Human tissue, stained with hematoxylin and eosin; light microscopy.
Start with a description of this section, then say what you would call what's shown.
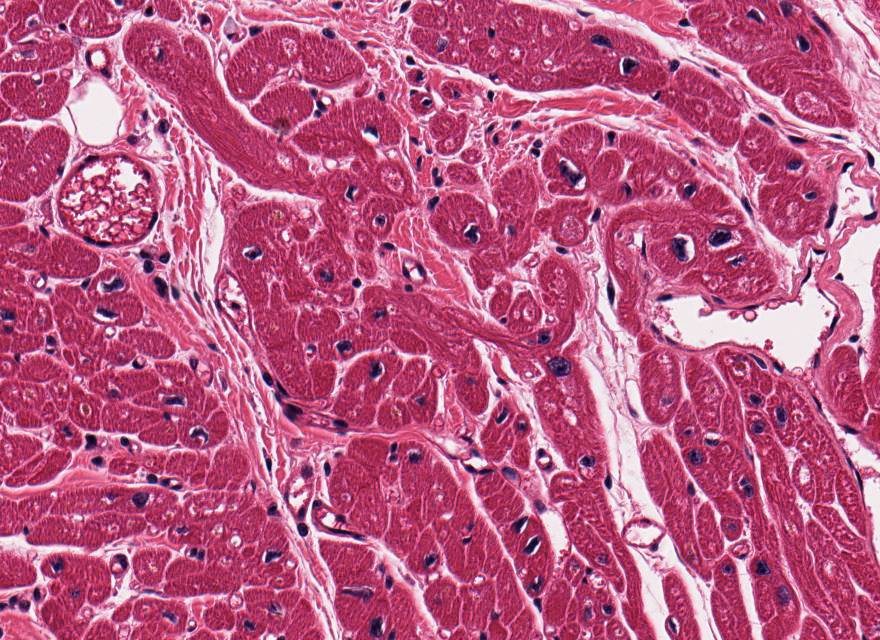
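Many central nuclei sit in a small pale clear zone within otherwise deep pink cytoplasm. Thin pale pink connective tissue strands with dark flattened nuclei separate fibre groups, one band running from top left toward bottom centre. A round, thin-walled structure near the upper left edge holds pale, bubbly pink material. Irregular white clefts between fibre groups are largest toward the right. Shown: left ventricle of the heart.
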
